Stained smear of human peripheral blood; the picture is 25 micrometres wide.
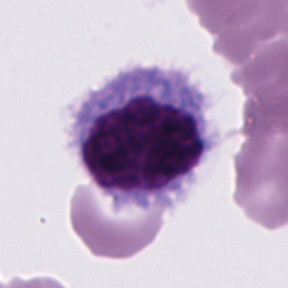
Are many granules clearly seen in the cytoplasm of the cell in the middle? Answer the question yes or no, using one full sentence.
No, its cytoplasm is free of any visible granules.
